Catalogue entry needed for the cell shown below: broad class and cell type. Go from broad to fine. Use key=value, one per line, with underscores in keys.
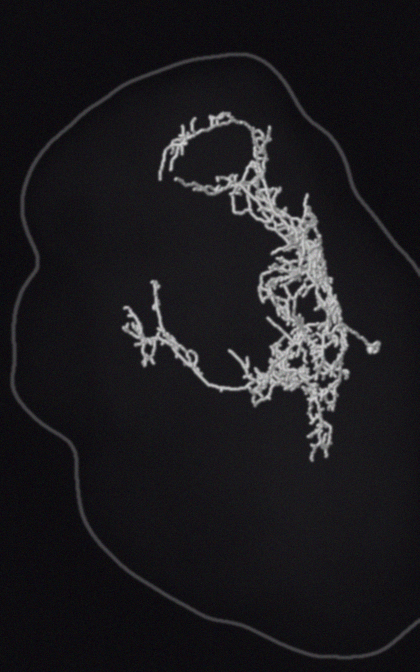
broad_class=central-brain intrinsic neuron
cell_type=PLP177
